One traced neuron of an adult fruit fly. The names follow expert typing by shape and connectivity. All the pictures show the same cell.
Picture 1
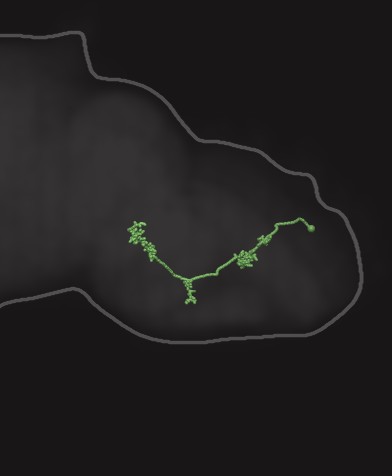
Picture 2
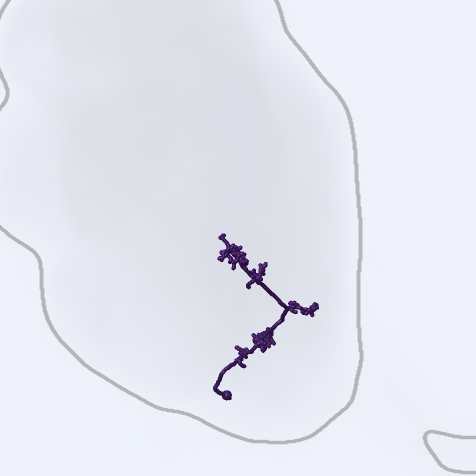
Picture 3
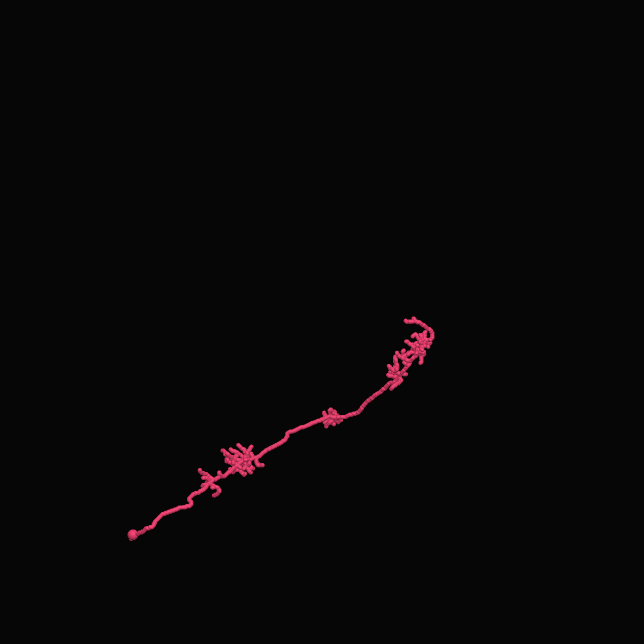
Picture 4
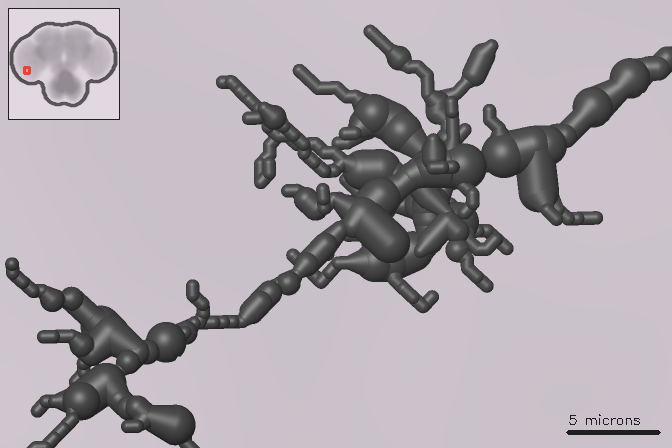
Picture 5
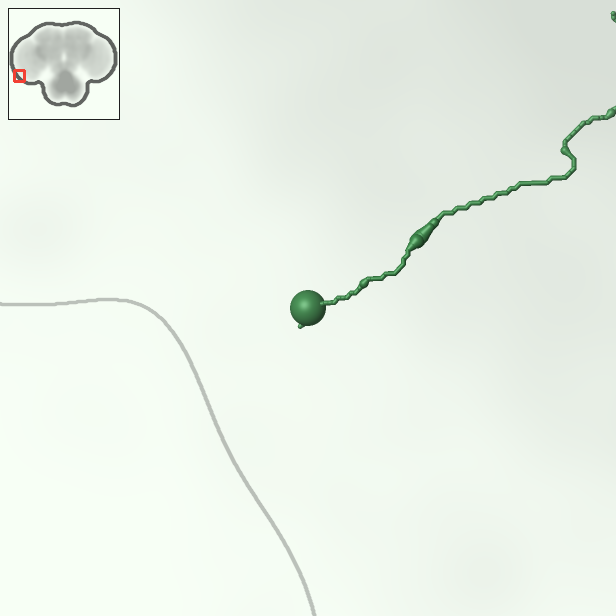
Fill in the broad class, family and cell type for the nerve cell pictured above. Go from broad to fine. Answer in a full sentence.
An optic-lobe intrinsic neuron of the TmY family, type TmY17.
